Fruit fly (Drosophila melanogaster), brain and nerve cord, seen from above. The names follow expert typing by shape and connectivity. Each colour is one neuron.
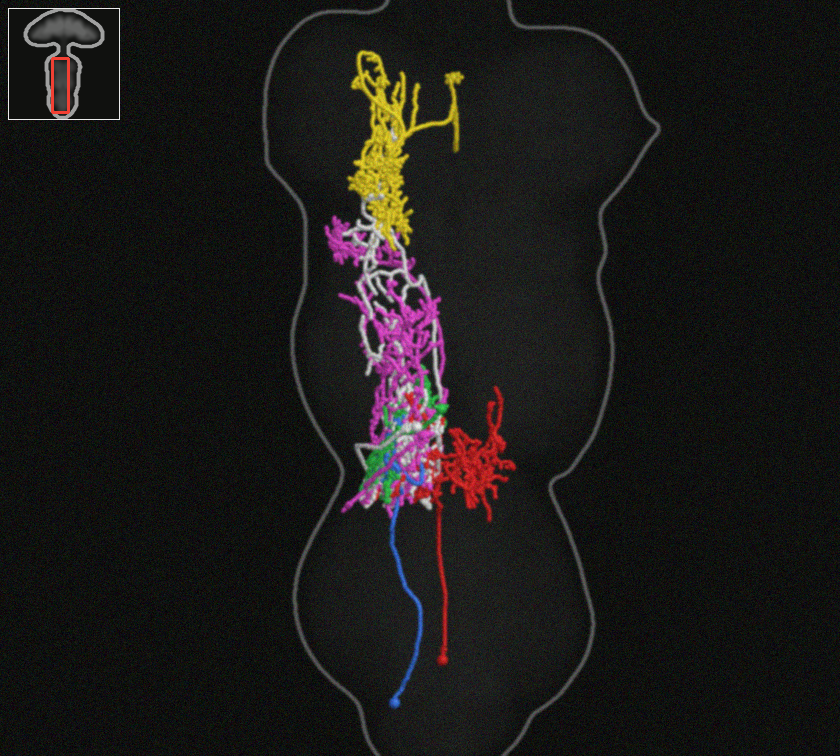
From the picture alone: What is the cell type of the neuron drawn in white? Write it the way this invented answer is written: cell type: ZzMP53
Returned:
cell type: IN17A011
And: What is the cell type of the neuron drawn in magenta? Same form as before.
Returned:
cell type: IN17B004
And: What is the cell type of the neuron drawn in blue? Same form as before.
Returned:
cell type: IN03B079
